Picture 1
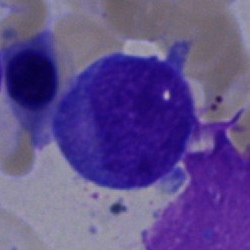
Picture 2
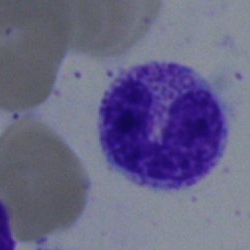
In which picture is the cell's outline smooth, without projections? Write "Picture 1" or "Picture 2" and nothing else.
Picture 2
